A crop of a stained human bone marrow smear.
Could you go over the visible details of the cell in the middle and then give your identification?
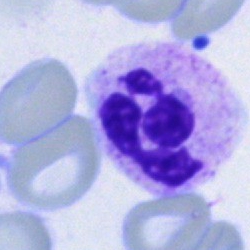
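Look first at the edge: the outline is roughly round and smooth. Now the chromatin, which is dense, dark purple and coarsely clumped. Around it, the cytoplasm is abundant and pale pinkish-lilac, with fine pink-violet granules scattered through it. So this is a segmented neutrophil.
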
